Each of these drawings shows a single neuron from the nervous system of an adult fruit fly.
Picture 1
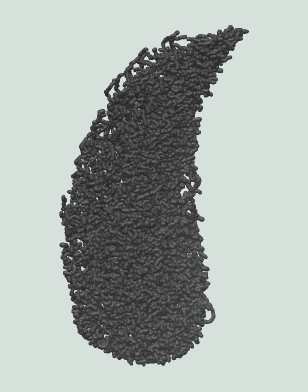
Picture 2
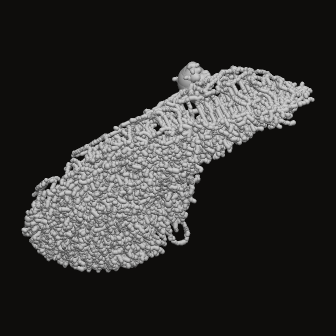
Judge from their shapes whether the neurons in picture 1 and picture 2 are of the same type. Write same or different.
same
